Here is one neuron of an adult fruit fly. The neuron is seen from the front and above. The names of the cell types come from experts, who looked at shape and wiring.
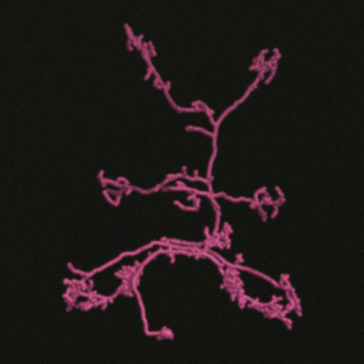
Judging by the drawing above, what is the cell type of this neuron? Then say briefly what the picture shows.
Its cell type is IN07B002. Its broad class is nerve-cord intrinsic neuron. Its cell body lies at the bottom of the picture. The picture shows dozens of branch ends.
